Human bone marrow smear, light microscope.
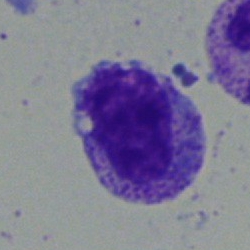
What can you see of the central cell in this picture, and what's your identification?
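Large nucleus fills most of the cell, placed toward upper left. Chromatin dark purple, clumped, paler patches between clumps. Cytoplasmic rim widest along lower right. One clear round vacuole at left edge. Cell: myelocyte.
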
